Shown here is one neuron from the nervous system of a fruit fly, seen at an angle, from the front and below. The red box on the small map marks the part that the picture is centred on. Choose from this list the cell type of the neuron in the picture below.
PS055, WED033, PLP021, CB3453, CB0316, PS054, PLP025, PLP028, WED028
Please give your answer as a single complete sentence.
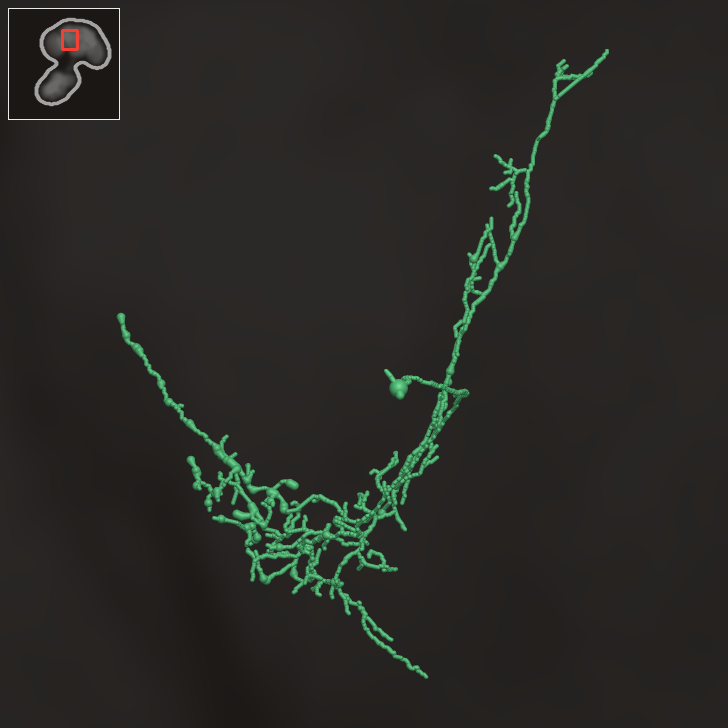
The neuron is of cell type CB3453.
